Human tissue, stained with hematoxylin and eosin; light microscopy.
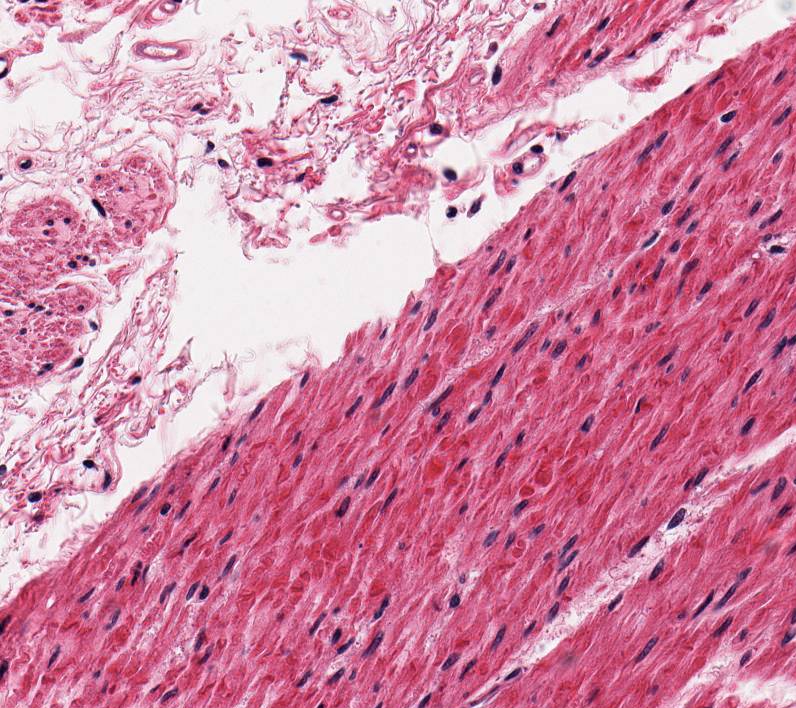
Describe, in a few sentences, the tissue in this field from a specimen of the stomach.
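Layout: a broad muscle band crosses diagonally, lower left to upper right, filling the lower right part of the field. Its cells run parallel to the band's long axis. Nuclei: elongated, cigar-shaped, lying lengthwise along the cells. Cytoplasm: abundant, strongly eosinophilic pink.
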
